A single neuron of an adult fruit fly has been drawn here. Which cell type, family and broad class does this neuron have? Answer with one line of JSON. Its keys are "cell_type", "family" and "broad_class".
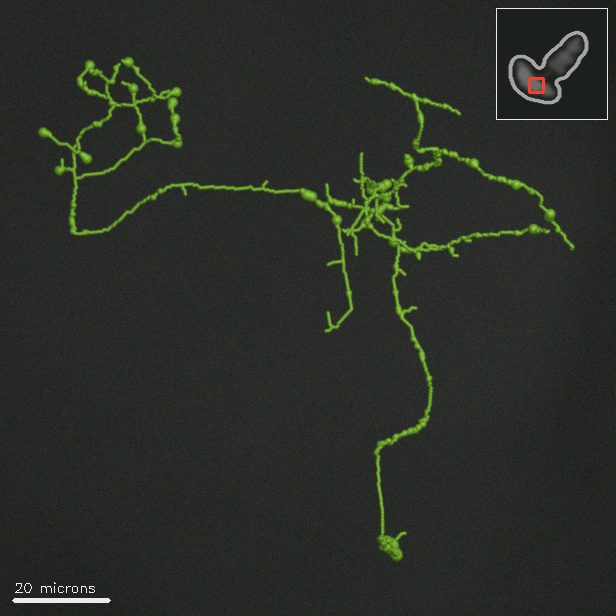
{"cell_type": "LHAV5a2_a1", "family": "hemilineage VPNl&d1_dorsal", "broad_class": "central-brain intrinsic neuron"}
